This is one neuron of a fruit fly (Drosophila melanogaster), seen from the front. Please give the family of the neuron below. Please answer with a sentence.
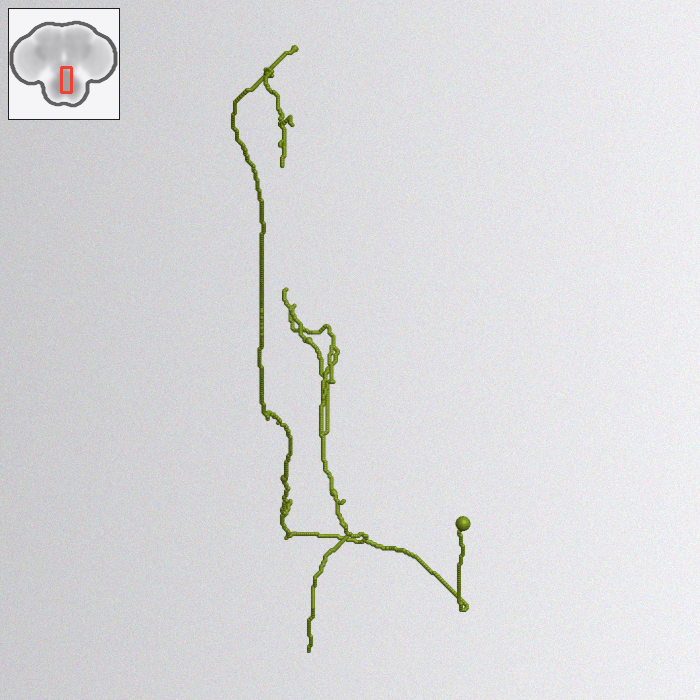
The family is hemilineage 08B.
